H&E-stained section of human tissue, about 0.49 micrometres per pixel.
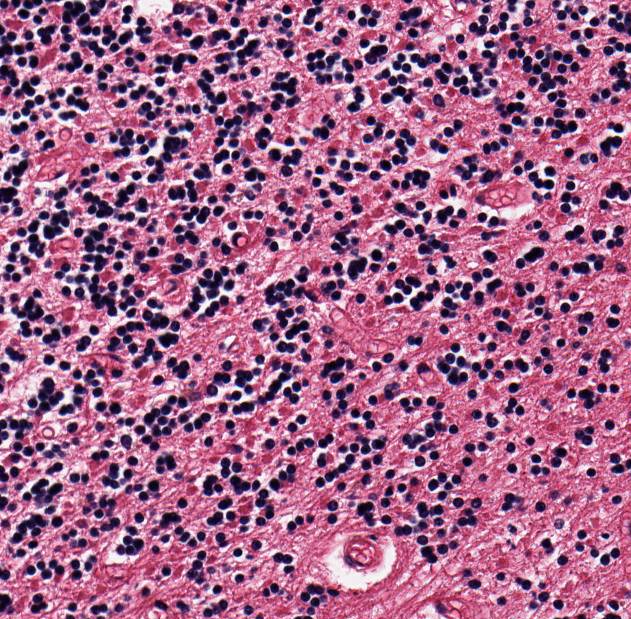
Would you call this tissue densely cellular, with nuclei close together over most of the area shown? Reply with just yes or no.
Yes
